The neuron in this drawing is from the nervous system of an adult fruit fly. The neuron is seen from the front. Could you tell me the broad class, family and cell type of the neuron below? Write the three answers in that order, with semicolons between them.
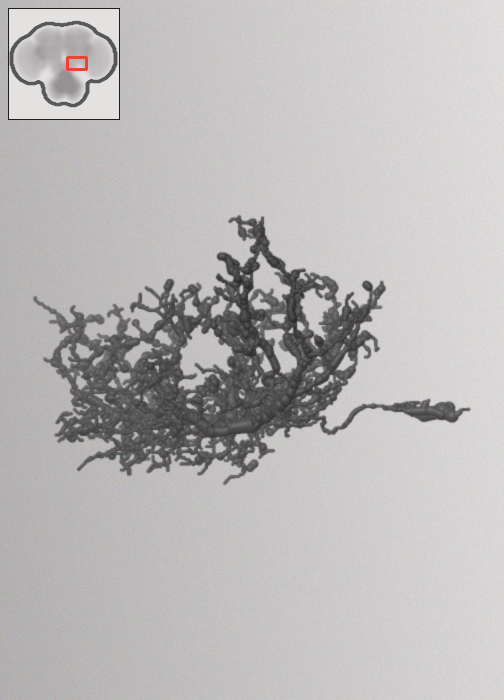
central-brain intrinsic neuron; hemilineage WEDa1; SAD112_b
